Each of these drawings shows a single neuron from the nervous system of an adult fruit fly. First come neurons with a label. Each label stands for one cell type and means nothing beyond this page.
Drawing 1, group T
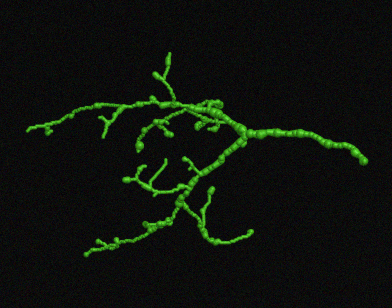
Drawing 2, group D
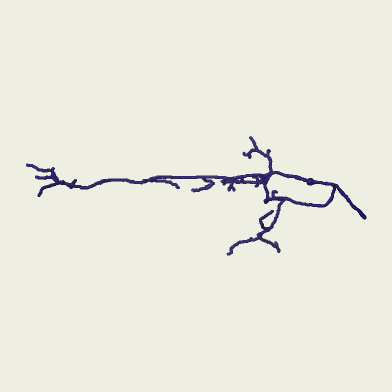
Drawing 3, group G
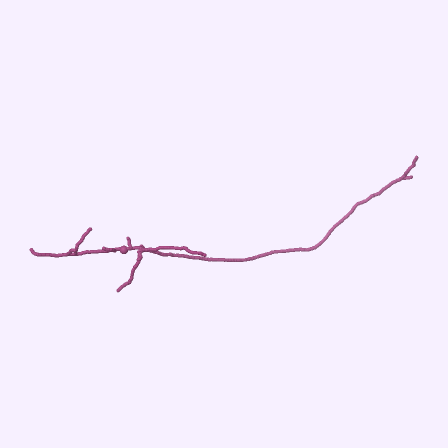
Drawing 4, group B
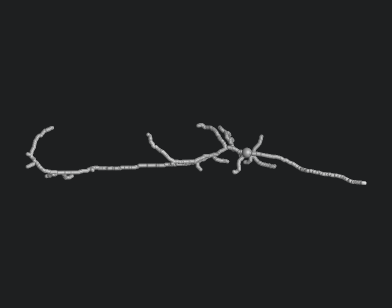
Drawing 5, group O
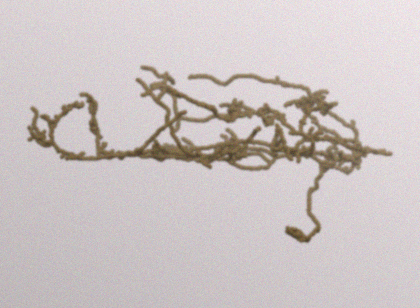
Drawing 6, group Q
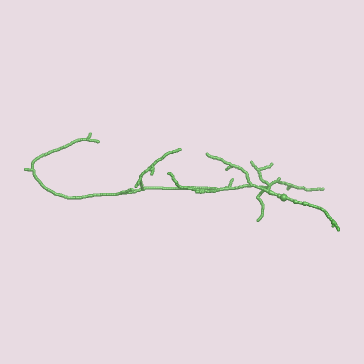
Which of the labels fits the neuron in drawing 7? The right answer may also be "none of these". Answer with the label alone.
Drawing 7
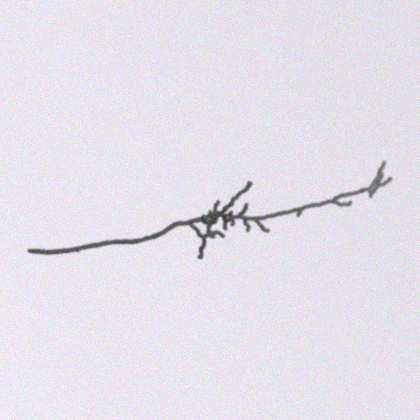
group B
